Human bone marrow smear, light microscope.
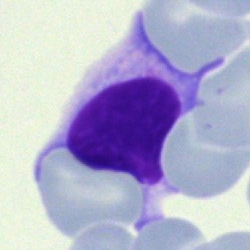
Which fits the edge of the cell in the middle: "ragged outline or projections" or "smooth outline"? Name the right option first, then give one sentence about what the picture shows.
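Ragged outline or projections. The cell outline is irregular, with tapering cytoplasmic extensions reaching between neighbouring red cells.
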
